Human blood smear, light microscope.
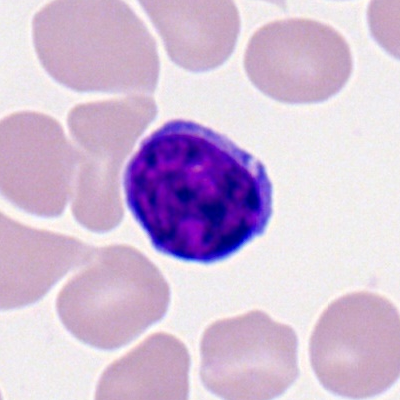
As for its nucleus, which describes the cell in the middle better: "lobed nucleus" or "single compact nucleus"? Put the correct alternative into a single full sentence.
Round, oval or kidney-shaped, the nucleus of this cell is one compact undivided mass.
